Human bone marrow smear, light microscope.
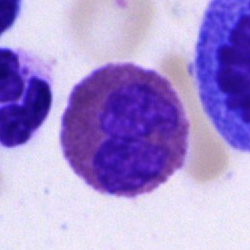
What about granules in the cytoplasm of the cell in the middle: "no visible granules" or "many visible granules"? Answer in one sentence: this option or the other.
There are many visible granules in its cytoplasm.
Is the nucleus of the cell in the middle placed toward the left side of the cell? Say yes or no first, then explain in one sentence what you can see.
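No. The nucleus sits toward the right, leaving a wider band of cytoplasm on the left.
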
